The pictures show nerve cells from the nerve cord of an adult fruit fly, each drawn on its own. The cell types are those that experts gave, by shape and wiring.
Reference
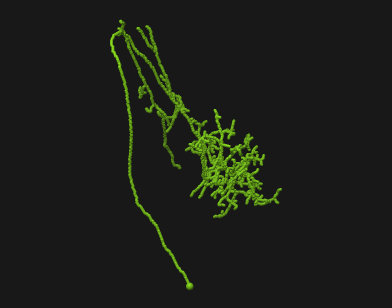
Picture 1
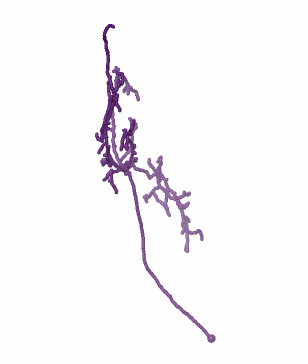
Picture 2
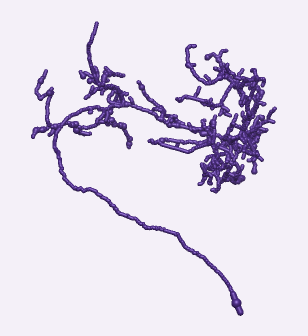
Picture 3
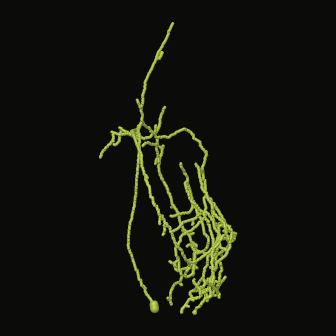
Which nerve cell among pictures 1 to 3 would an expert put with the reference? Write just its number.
2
